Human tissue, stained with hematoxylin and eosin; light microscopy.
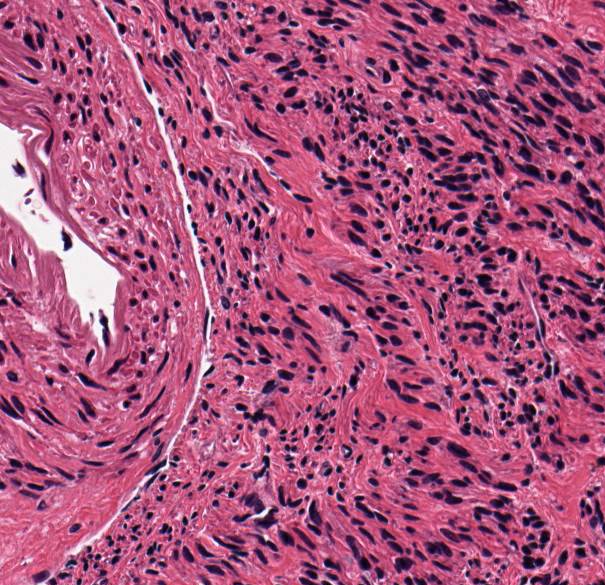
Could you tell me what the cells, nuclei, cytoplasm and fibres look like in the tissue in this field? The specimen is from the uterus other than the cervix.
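Densely packed spindle cells fill most of the field, from the centre to the right edge, arranged in short fascicles that interlace. Their nuclei are dark and range from elongated to oval; some are plump. Between the nuclei lies pink, fibrillary, eosinophilic material. In the vessel wall, cells and fibres run parallel to the curve of the lumen.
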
